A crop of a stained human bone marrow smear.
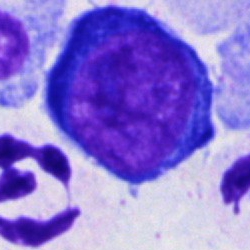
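Proerythroblast in a stained human bone marrow smear, centre of field. Cytoplasm deep blue. Nucleus occupies most of the cell; chromatin finely granular, not coarsely clumped. Small bleb projecting from the lower edge.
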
